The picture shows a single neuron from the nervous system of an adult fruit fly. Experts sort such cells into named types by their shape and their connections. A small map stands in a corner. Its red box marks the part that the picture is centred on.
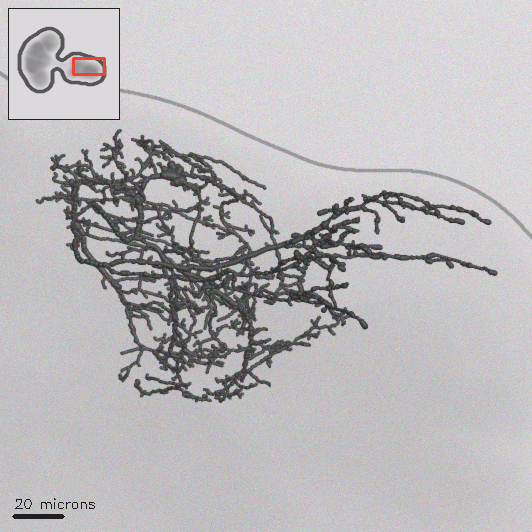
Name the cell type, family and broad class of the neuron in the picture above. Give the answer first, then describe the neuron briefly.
The cell type is IN19A027. Its family is hemilineage 19A. Its broad class is nerve-cord intrinsic neuron. It is in the nerve cord and does not reach the brain. From left to right in the picture it spans about 190 microns. The picture shows more than a hundred branch ends.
